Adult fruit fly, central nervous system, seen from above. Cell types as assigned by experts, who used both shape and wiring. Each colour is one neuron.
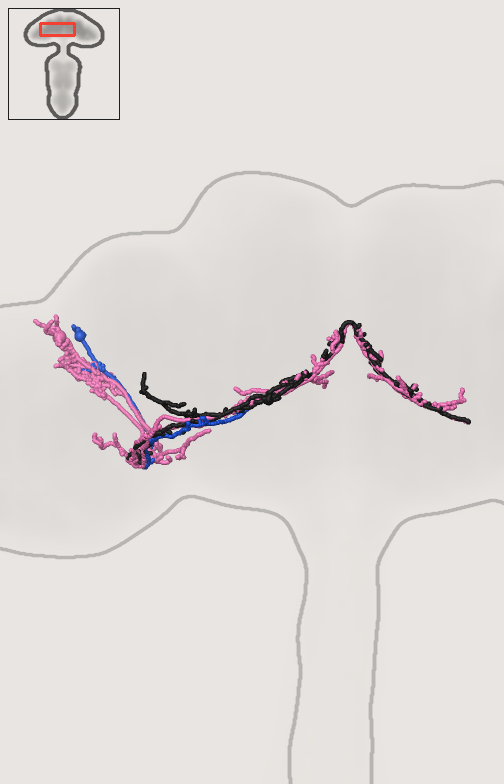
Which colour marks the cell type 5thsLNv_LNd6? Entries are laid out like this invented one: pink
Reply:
pink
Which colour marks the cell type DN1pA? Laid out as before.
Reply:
black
